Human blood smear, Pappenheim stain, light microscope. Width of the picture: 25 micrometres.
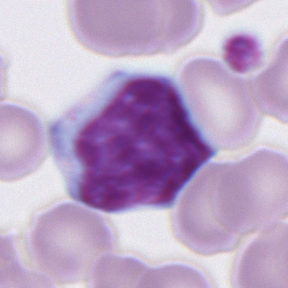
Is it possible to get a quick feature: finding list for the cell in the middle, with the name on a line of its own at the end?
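Shape of the nucleus: angular and irregular, with several fairly straight edges
Chromatin: dark purple and clumped, small paler patches in between
Amount of cytoplasm: scant, just a narrow rim beside the nucleus
Where that rim lies: mostly on the left of the nucleus
So, the name: typical lymphocyte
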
